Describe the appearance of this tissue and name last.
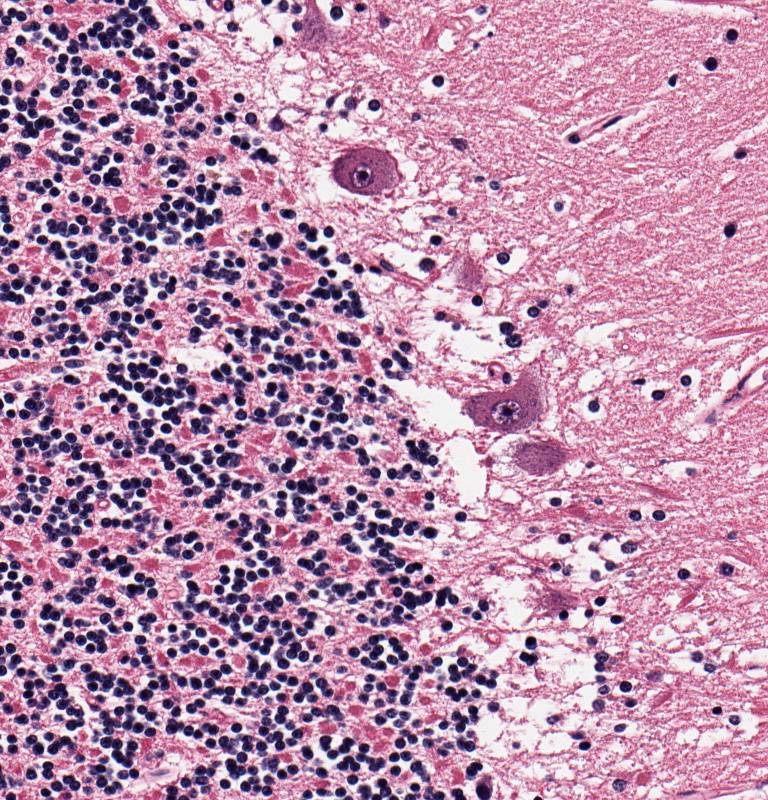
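Crowded small round dark nuclei with scant cytoplasm fill the left layer amid small irregular anuclear pink islands. The best-shown large neurons have a round central nucleus and one prominent dark nucleolus. The right layer is fibrillary pink neuropil with scattered small dark nuclei. It is cerebellum.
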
